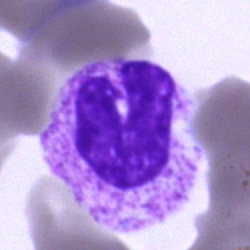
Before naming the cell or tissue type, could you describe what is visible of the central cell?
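Look at the nucleus: a deep notch cuts into it from the upper edge. It sits toward the top of the cell, which leaves a wider band of cytoplasm underneath. That cytoplasm is pale pinkish-lilac, with purple granules scattered all through it. It's a band neutrophil.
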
